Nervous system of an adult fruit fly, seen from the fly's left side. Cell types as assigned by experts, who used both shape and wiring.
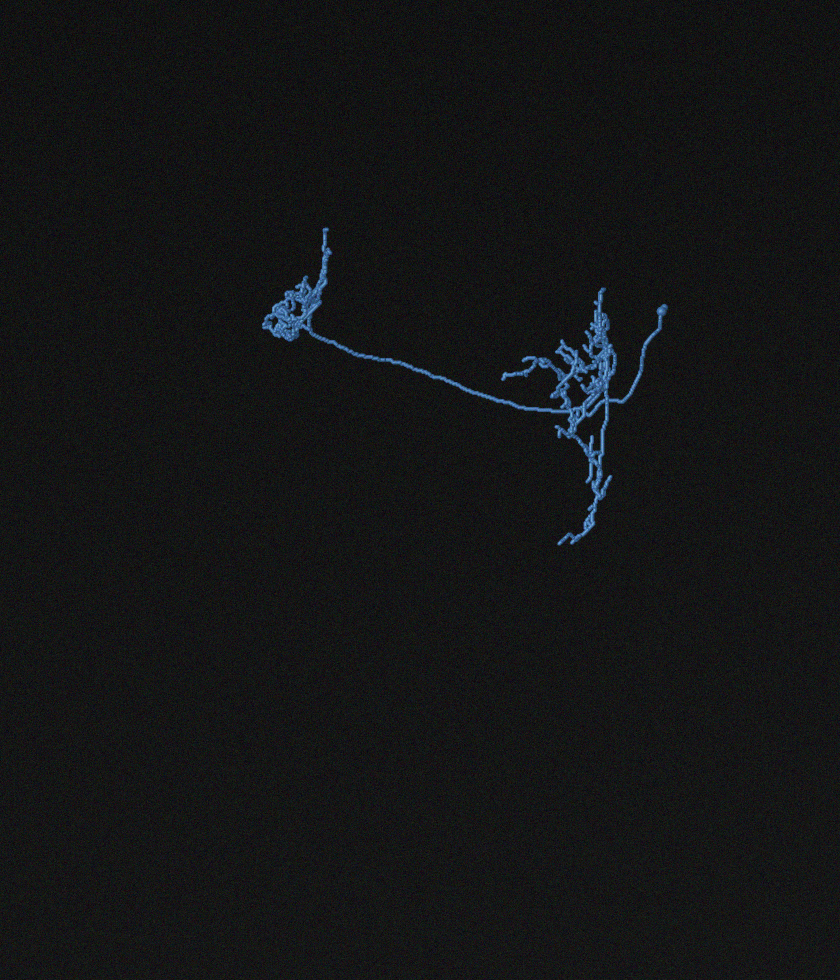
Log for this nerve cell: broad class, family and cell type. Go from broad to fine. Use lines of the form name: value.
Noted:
broad class: central-brain intrinsic neuron
family: hemilineage DL1_ventral
cell type: AOTU055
